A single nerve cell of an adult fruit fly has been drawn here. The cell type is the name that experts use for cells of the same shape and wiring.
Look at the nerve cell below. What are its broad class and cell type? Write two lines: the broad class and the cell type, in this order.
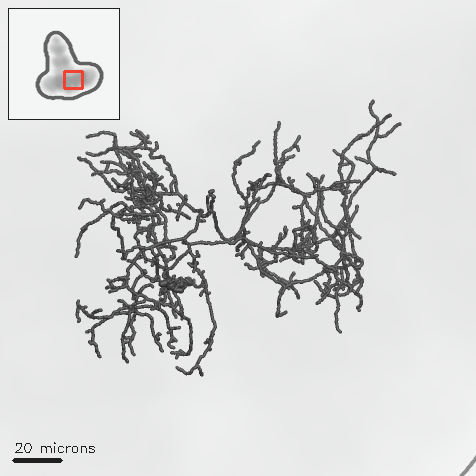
central-brain intrinsic neuron
SMP089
